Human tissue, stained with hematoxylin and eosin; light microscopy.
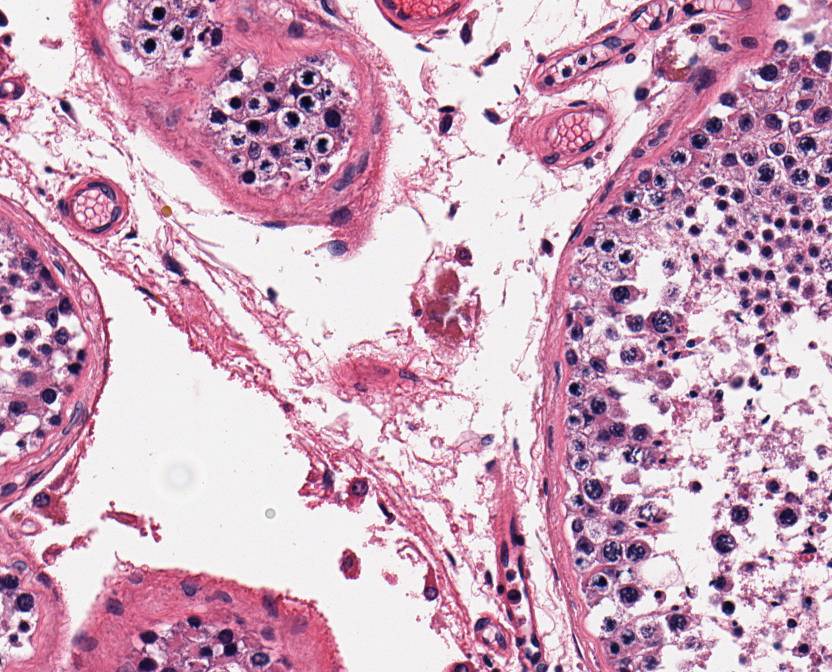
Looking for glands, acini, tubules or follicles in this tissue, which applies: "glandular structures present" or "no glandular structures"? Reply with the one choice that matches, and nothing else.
Glandular structures present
